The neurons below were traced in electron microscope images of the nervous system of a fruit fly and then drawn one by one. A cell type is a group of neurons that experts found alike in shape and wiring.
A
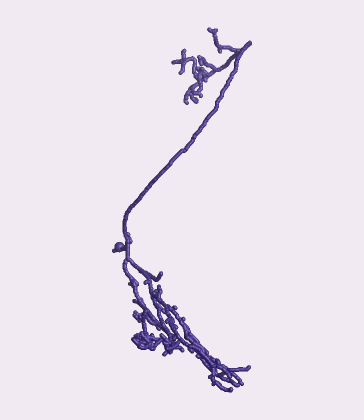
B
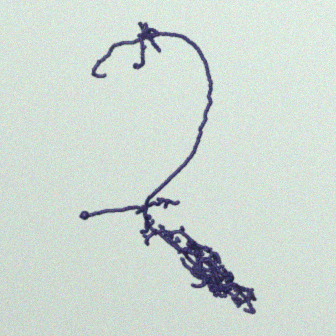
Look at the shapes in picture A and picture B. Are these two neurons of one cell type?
no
